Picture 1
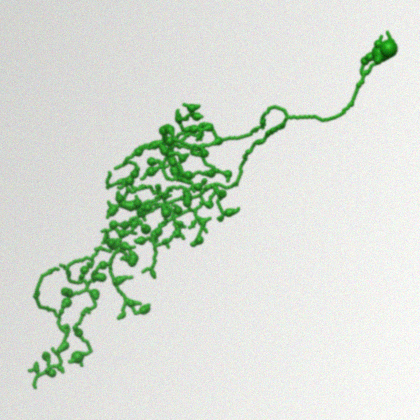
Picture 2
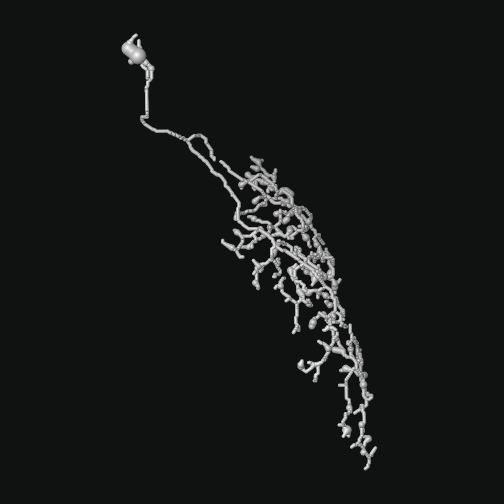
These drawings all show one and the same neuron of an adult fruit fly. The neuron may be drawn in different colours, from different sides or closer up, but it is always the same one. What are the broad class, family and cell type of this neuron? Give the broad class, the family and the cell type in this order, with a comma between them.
optic-lobe intrinsic neuron, Dm, Dm1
